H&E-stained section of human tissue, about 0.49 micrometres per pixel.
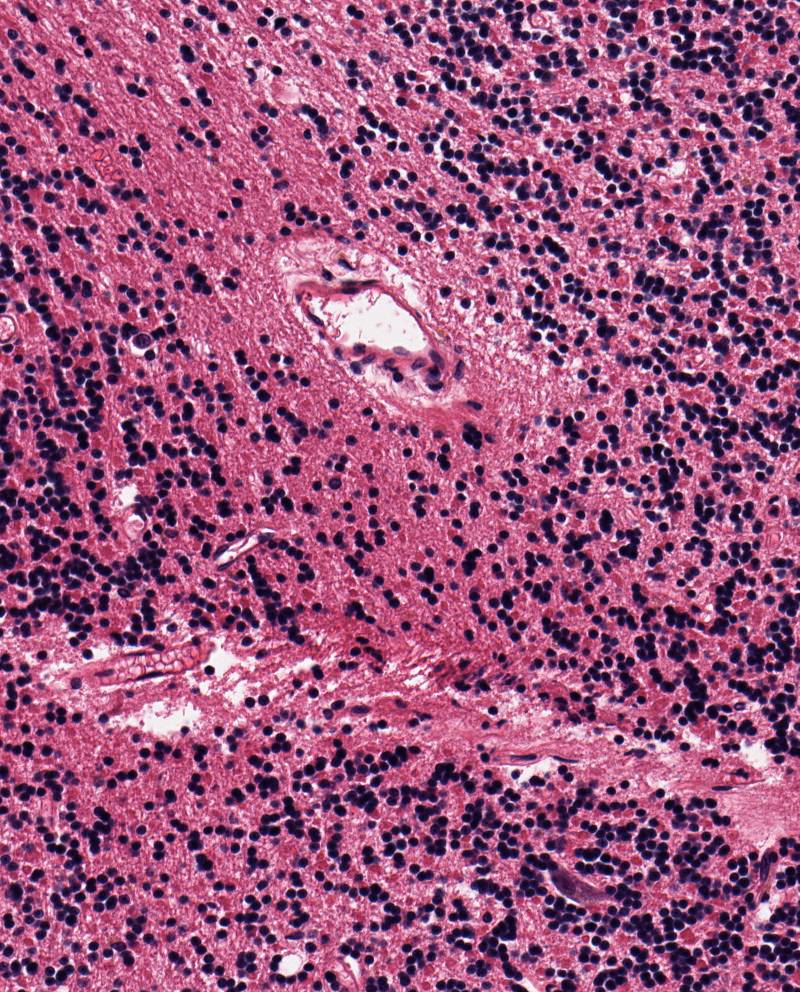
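Cerebellum: densely packed small round nuclei, deeply haematoxylin-stained, cytoplasm barely visible, fill most of the field on a pink fibrillary background. Near top centre, a pale loose rim separates the vessel from adjacent tissue. Small irregular clear spaces line the pale band in the lower third.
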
